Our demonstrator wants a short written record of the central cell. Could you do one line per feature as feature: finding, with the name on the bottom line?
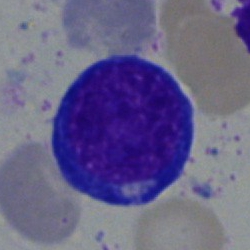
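Chromatin: finely stippled, not coarsely clumped
Cytoplasm: narrow rim of deep blue
Rim width: broadest at the bottom of the cell
Nucleus: small pale area at its lower edge
Name: proerythroblast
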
